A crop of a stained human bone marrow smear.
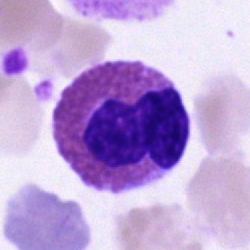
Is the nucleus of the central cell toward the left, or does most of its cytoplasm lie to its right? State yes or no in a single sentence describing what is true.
No, most of its cytoplasm is found to the left of its nucleus.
